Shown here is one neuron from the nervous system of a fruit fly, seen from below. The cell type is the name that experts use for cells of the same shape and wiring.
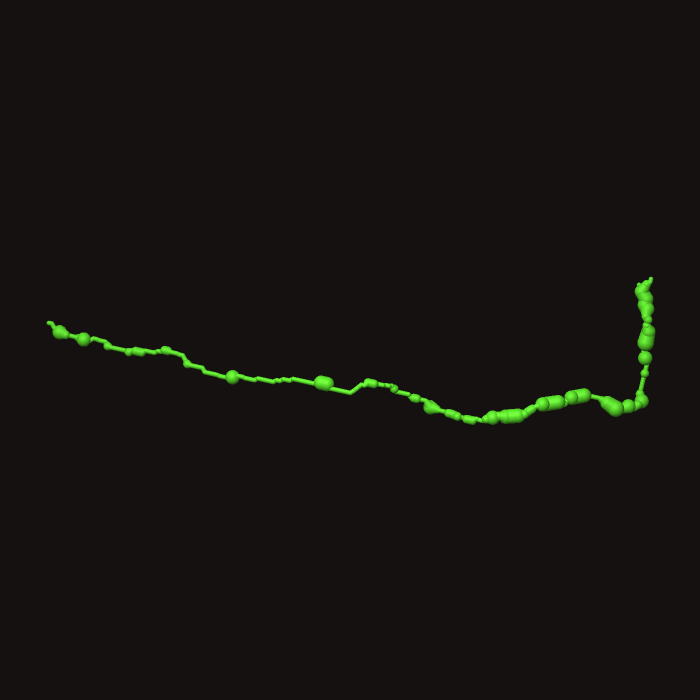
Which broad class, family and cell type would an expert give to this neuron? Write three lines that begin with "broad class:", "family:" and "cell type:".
broad class: sensory neuron entering the brain
family: class mechanosensory
cell type: JO-ED1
